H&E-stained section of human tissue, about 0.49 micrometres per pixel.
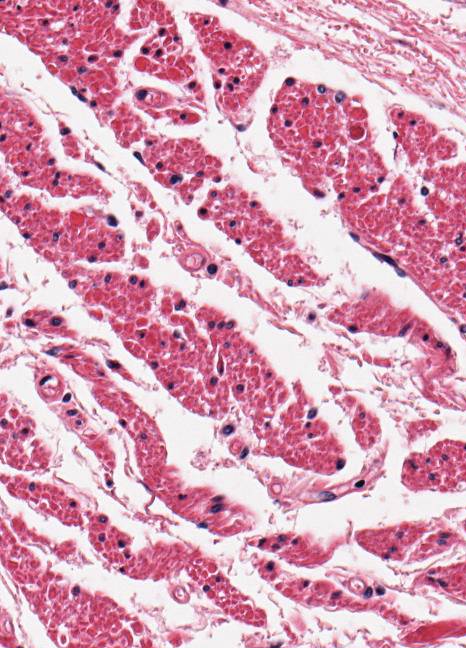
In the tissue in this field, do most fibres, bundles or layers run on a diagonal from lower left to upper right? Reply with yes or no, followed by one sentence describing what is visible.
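No. The tissue is split into separate elongated bundles that run diagonally from upper left to lower right across the field.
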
